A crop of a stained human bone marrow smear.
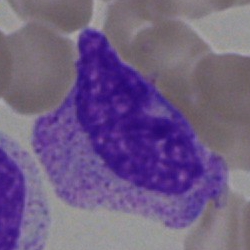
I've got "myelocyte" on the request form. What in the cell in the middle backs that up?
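The cell is a myelocyte. Its outline is irregular and angular, and the nucleus is a single mass without lobes, placed in the upper part of the cell. Beneath the nucleus the cytoplasm forms a broad band of pale lilac-grey.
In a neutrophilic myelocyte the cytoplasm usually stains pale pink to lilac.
The lilac tone of this cytoplasm is in keeping with that. Fine granules, purple in colour, are scattered throughout the cytoplasm.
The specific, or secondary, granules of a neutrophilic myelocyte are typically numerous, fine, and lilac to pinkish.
The fineness of the granules here agrees with this.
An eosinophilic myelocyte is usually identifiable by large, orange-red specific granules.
The fine purple granules in this cell are unlike those.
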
